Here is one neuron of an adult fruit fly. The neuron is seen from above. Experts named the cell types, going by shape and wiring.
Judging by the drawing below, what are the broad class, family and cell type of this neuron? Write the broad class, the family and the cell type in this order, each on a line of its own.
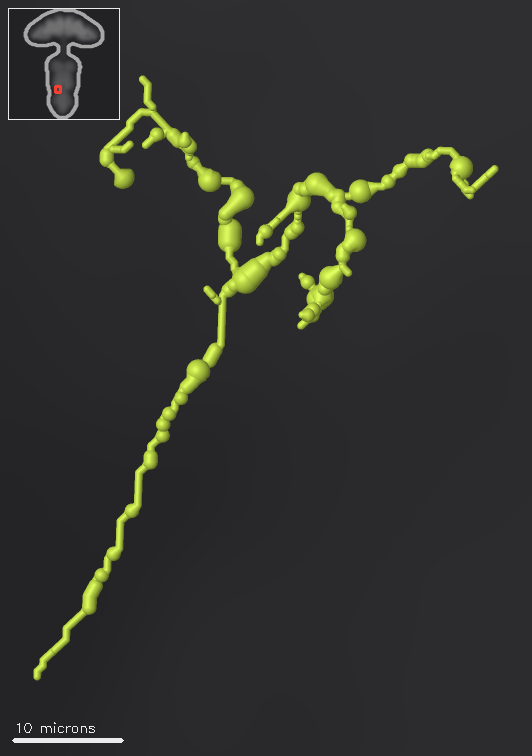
sensory neuron entering the nerve cord
class mechanosensory tactile
SNta21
